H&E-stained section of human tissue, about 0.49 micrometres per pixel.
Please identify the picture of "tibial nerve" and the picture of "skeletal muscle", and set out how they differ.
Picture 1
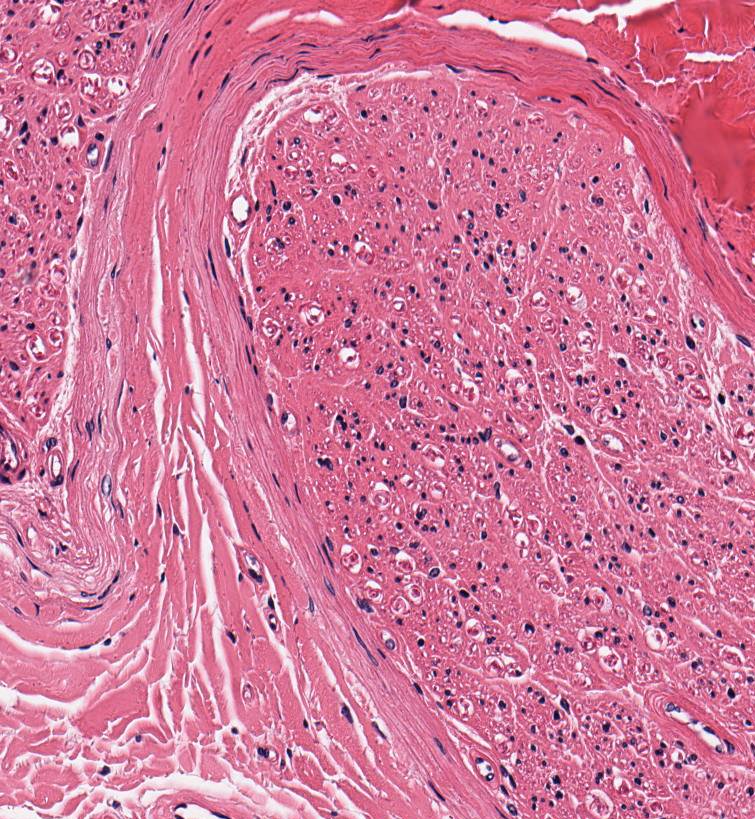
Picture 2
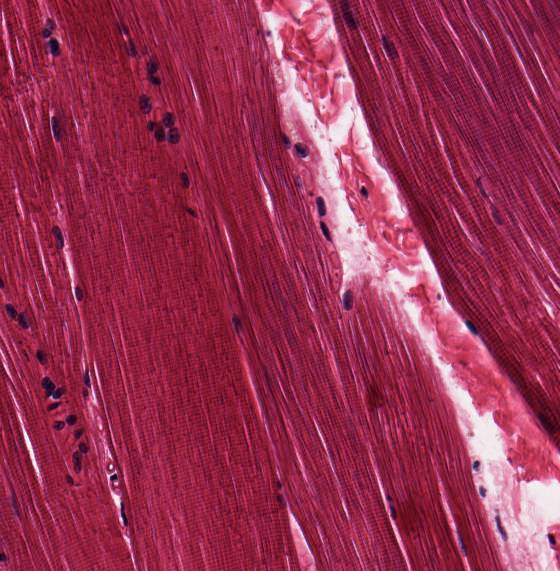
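Picture 1: tibial nerve. Picture 2: skeletal muscle. Picture 1: large rounded bundle in right and centre, bordered left and top by a curving band of dense pink fibrous tissue. Bundle packed with small round profiles, each a central pink dot inside a pale ring. Small dark oval nuclei scattered singly between the profiles throughout. No fat cells anywhere in the field. Picture 2: unbranched fibres running as separate straight bands, with fine transverse cross-striations. Fibre cytoplasm deep red-pink throughout. Nuclei dark, oval to elongated, at fibre edges, not centres.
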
